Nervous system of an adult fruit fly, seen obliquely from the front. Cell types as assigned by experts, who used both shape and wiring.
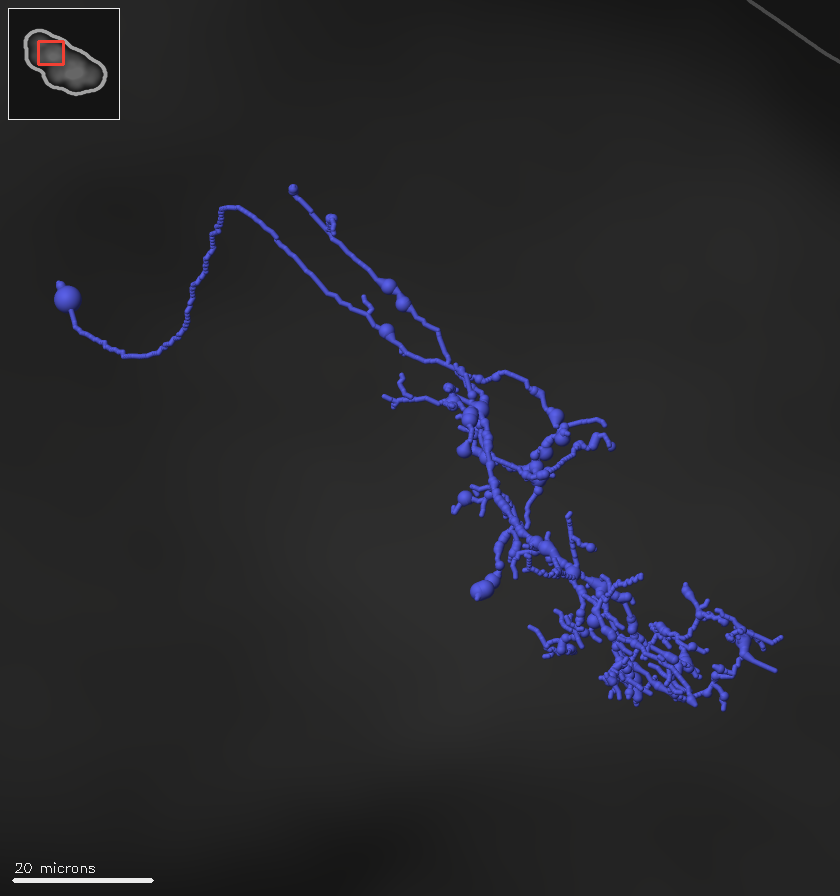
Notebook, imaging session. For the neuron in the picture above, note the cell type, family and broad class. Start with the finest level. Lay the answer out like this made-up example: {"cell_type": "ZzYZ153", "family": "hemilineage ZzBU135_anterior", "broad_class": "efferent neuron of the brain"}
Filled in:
{"cell_type": "IN20A.22A086", "family": "hemilineage 20A.22A", "broad_class": "nerve-cord intrinsic neuron"}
